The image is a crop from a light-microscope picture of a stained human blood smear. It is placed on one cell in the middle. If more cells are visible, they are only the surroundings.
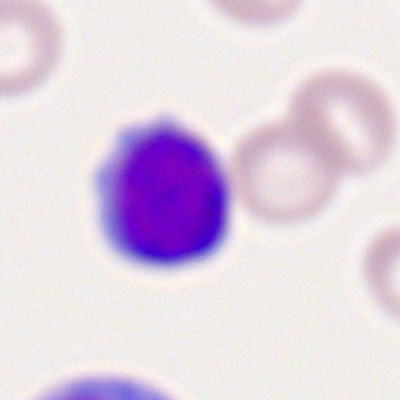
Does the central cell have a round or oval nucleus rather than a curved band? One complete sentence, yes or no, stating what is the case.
Yes, this cell's nucleus is compact and round or oval in shape.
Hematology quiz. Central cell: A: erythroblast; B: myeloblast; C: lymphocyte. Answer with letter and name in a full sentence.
Occupying the middle of the crop is a lymphocyte, hence option C is correct.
